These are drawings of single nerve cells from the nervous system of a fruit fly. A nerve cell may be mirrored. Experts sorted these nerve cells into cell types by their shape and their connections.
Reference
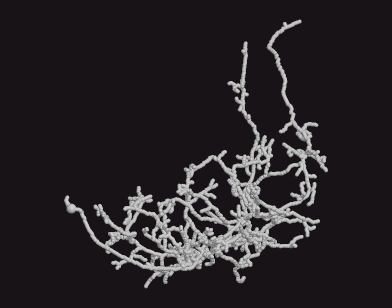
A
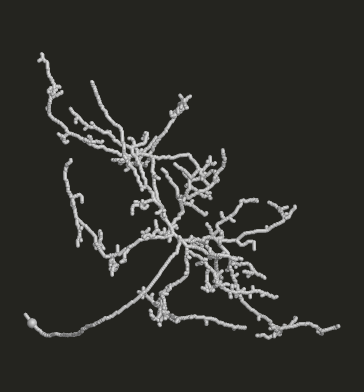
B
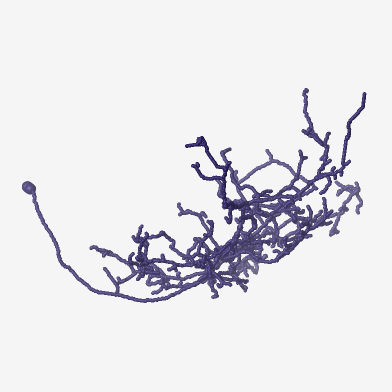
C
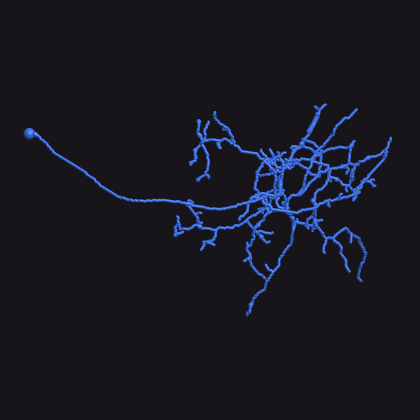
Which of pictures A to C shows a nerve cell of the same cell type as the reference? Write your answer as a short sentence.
The nerve cell in picture B is of the same cell type.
